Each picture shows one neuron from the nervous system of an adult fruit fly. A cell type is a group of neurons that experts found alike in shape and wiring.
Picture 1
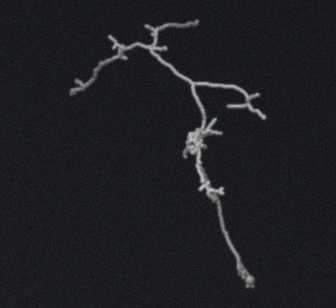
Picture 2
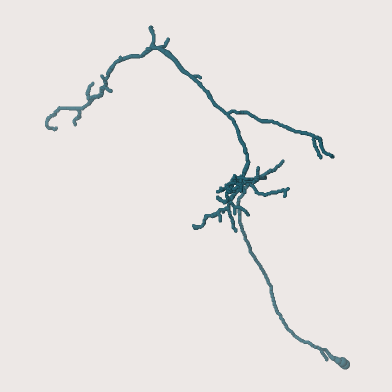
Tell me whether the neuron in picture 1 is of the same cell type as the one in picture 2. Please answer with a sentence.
They are of the same cell type.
